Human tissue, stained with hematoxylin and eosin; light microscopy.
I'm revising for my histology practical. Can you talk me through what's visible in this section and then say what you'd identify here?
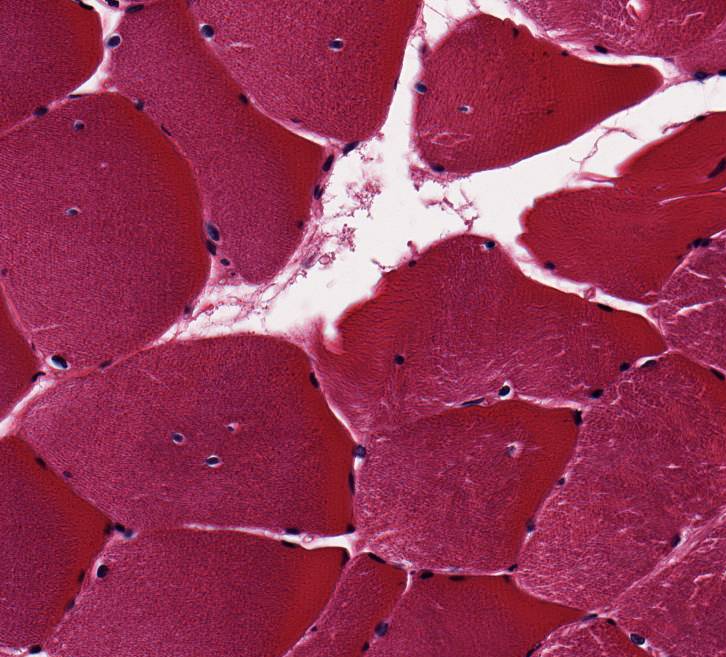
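Closely packed, angular polygonal muscle fibres, cut in cross section, fill the field. Fibre nuclei mostly small, dark, flattened, at fibre edges. Upper centre: loose, wispy pale pink strands within white space. No fat cells among the fibres. Skeletal muscle.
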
